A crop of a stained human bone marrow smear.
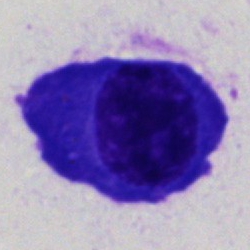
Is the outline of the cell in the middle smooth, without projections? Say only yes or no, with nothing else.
No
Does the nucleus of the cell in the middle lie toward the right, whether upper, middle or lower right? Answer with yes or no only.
Yes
